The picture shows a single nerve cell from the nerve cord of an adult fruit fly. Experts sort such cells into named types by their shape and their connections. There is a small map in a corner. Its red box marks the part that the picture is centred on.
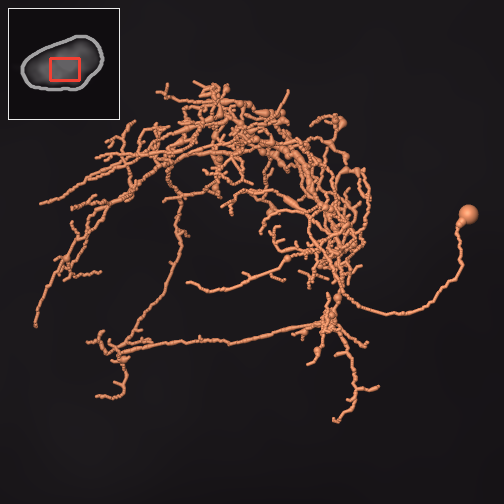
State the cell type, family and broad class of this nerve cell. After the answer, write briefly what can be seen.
It is of cell type IN03A066. Its family is hemilineage 03A. Its broad class is nerve-cord intrinsic neuron. Dozens of branch ends can be seen. In this view it is wider than it is tall.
